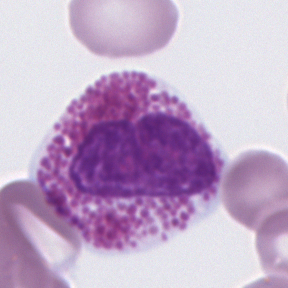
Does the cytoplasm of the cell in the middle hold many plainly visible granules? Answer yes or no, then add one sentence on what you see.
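Yes. The cytoplasm is packed with coarse round granules.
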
